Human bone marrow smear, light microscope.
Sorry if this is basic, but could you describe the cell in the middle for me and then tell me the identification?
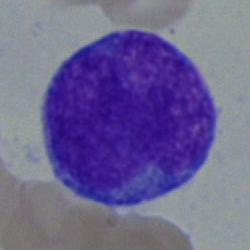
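A round, smooth outline bounds the cell. Its chromatin is finely stippled and evenly spread, without coarse clumps. No granules can be seen in the cytoplasm, and no vacuoles are visible anywhere in the cell. This cell is a blast.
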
